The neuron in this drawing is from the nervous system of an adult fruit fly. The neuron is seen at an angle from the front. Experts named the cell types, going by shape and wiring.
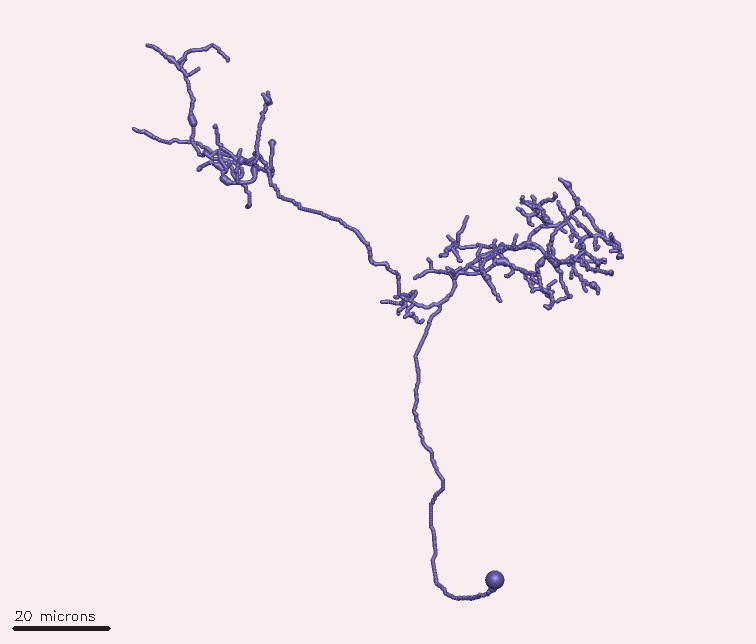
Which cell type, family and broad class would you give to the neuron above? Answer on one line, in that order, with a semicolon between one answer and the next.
CB4193; hemilineage LHa2; central-brain intrinsic neuron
